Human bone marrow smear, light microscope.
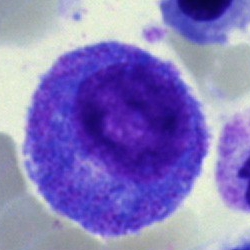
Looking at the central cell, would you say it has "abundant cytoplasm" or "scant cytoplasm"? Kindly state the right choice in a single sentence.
The cytoplasm of this cell is abundant.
